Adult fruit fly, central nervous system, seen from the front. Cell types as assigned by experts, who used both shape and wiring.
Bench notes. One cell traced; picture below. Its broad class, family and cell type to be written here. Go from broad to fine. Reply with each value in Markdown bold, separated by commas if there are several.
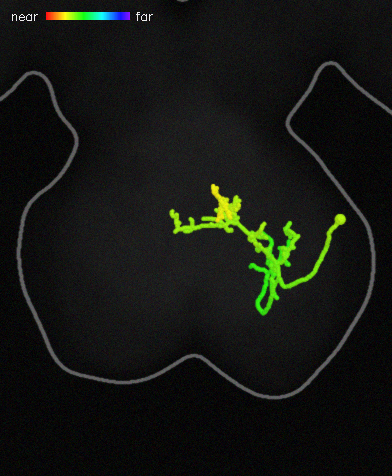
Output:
**nerve-cord intrinsic neuron**, **hemilineage 09A**, **IN09A054**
